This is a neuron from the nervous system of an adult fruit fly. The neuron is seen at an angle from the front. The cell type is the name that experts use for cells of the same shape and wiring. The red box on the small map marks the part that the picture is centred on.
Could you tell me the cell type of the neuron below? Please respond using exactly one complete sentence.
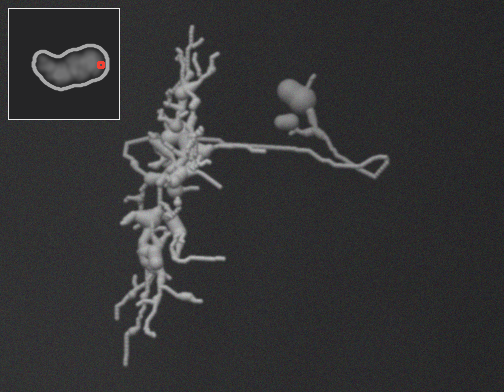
It is Dm8a that this neuron is, by cell type.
